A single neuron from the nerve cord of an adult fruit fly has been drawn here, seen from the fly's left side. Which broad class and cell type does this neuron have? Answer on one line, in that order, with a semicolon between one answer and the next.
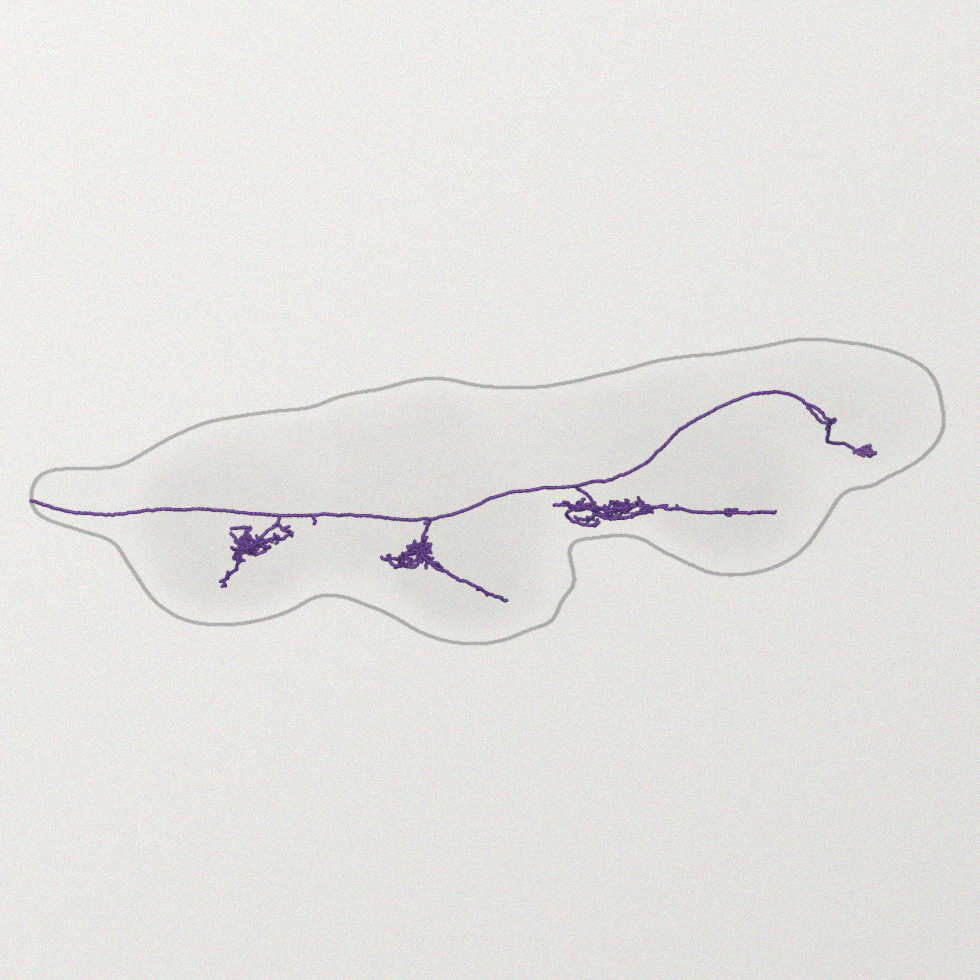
ascending neuron; ANXXX120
